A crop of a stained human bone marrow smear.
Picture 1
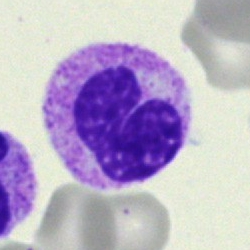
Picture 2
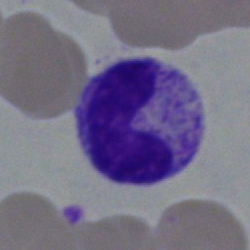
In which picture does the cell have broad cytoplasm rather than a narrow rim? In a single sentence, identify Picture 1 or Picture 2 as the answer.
It is the cell in picture 1 that has plenty of cytoplasm.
